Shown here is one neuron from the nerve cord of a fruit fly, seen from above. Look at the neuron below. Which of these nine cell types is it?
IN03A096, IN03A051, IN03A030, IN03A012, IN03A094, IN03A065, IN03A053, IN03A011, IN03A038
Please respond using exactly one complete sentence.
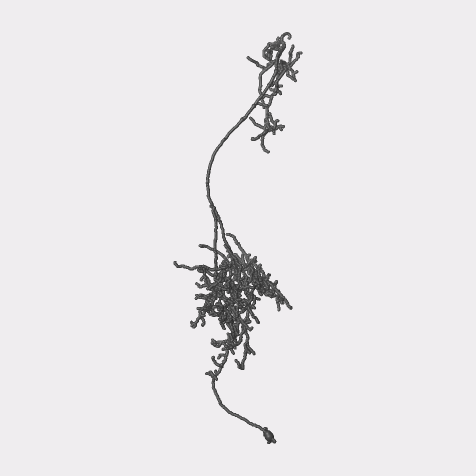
So far as cell type goes, this neuron is IN03A011.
